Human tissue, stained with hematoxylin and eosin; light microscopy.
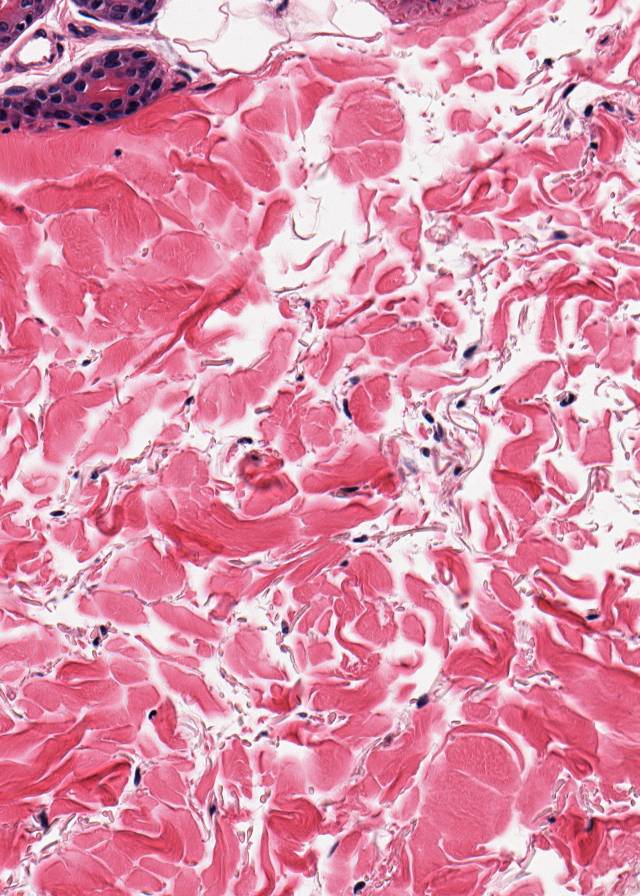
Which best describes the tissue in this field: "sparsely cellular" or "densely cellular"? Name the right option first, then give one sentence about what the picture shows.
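Sparsely cellular. Cells are sparse, with small dark elongated nuclei scattered singly between the bundles.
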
